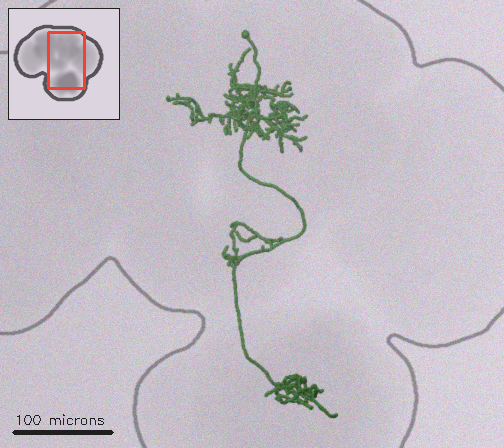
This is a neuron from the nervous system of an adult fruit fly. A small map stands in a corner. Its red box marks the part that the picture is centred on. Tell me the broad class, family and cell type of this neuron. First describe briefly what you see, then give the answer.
The cell body can be seen at the top of the picture. From top to bottom in the picture it spans about 400 microns. The picture shows dozens of branch ends. It is a descending neuron. The family is DNpe. Its cell type is DNpe028.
